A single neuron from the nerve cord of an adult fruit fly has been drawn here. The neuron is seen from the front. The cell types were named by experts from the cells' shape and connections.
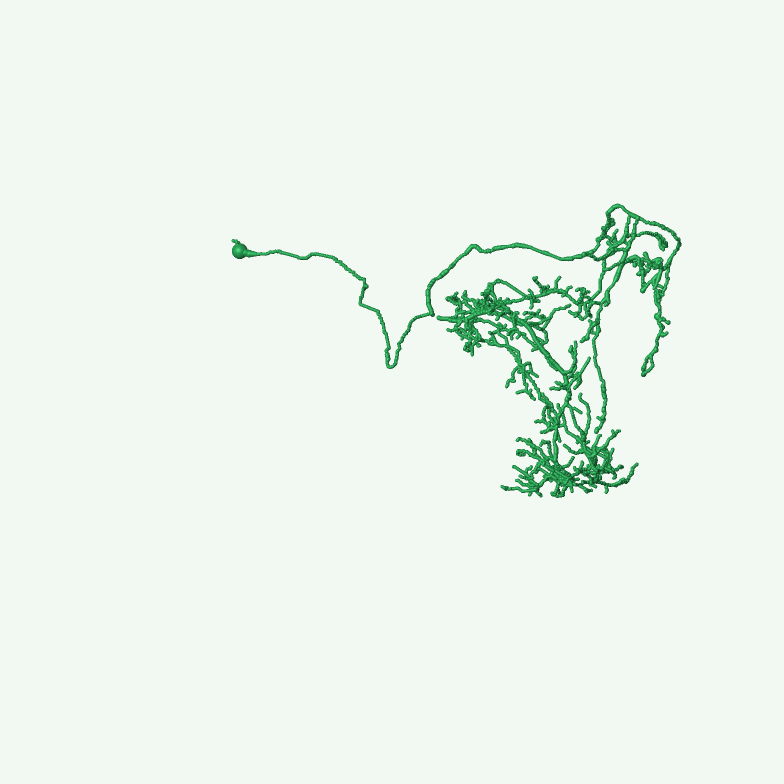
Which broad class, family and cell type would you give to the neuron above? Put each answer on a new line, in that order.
nerve-cord intrinsic neuron
hemilineage 26X
IN26X003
